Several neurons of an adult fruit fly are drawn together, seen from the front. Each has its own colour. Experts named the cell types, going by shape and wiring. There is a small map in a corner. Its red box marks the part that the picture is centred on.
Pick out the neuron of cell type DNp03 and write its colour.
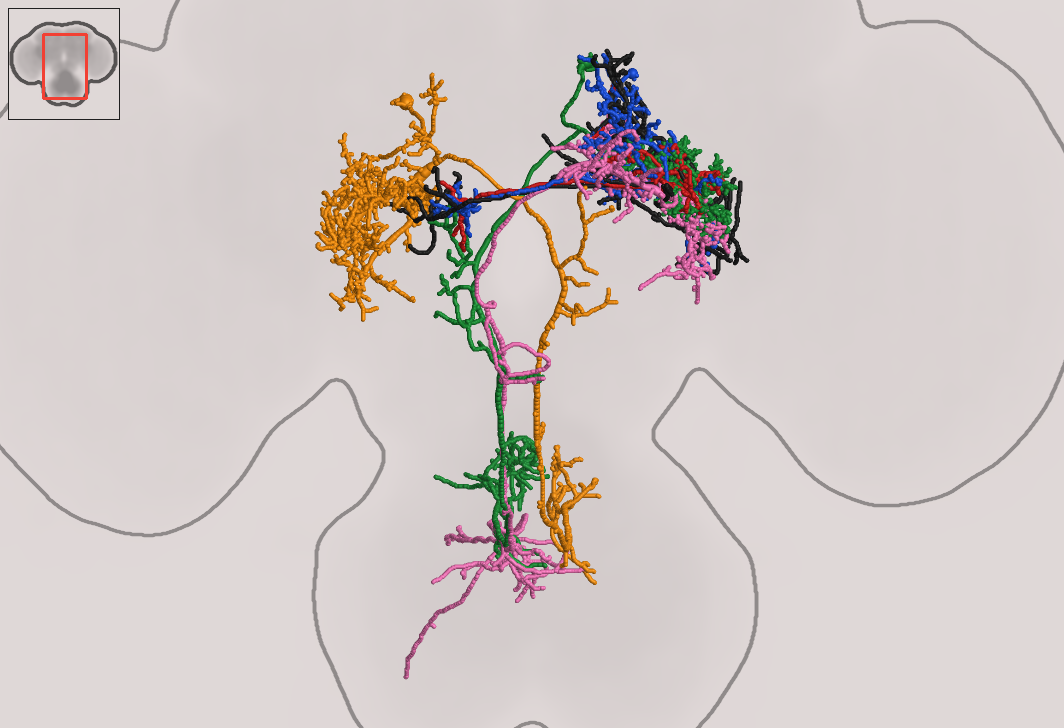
green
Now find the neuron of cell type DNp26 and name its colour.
orange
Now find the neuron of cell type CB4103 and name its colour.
black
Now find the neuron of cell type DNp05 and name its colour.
pink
